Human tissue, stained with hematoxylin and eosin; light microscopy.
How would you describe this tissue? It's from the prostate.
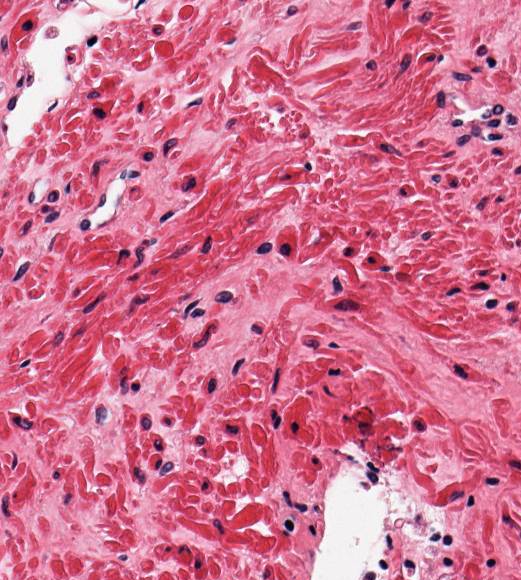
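Bundles of elongated cells run in different directions and interlace across the whole field. Nuclei small, darkly stained, oval to elongated. No epithelium or glands anywhere. No fat cells.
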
